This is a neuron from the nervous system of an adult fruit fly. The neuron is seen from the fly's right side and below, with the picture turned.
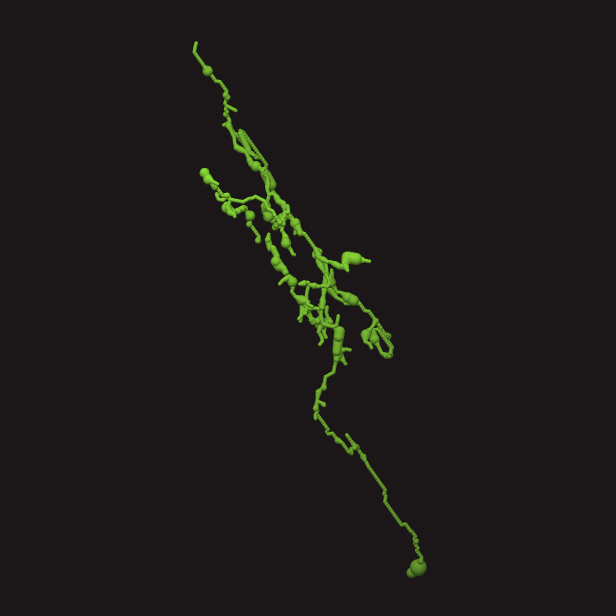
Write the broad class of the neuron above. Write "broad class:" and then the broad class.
broad class: optic-lobe intrinsic neuron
